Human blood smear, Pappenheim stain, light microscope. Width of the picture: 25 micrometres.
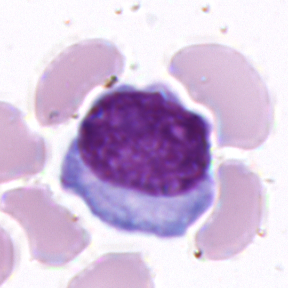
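Plasma cell, its nucleus sitting off-centre toward the top. That nucleus looks oval in outline, about 12 by 9 micrometres. Below it the cytoplasm spreads as a broad band, while above it thins to a narrow rim. The chromatin, as far as I can judge, is dark purple and coarsely clumped. I find no clear vacuoles anywhere in the cytoplasm.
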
